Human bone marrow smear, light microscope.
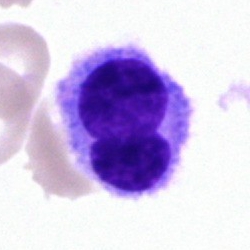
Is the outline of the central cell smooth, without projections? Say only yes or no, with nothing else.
No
